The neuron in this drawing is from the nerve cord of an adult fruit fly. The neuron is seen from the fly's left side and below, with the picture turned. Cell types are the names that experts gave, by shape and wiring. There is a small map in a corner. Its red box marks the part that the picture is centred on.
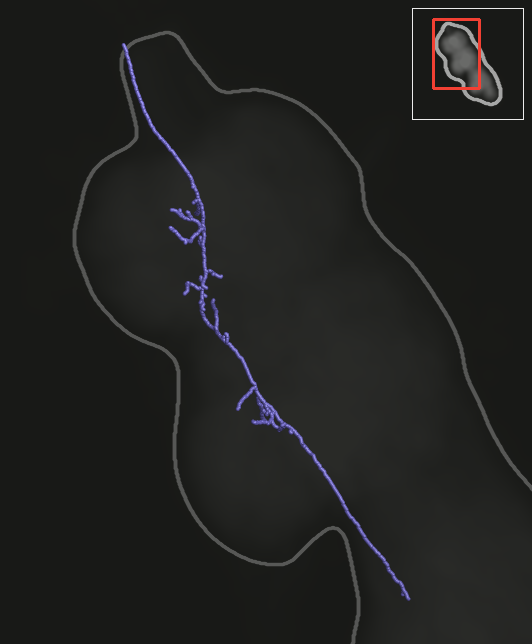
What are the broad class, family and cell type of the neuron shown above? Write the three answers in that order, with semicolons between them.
descending neuron; DNge; DNge080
